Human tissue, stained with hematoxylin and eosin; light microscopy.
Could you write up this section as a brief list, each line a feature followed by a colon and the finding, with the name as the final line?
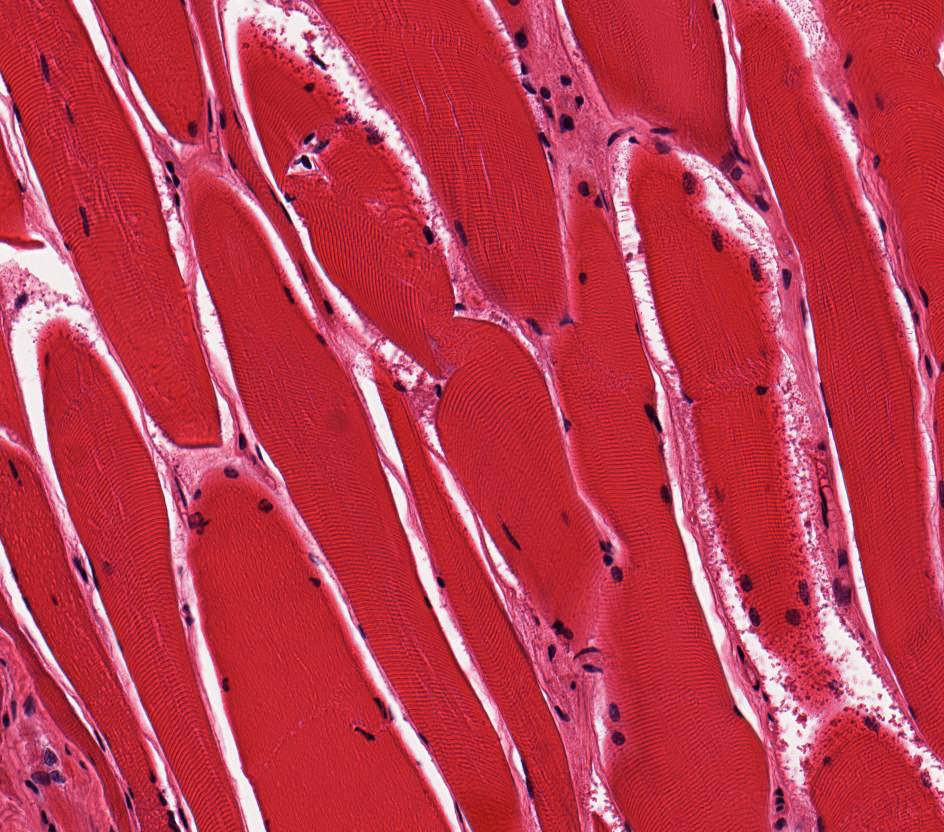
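Cross-striations: fine, transverse, across the fibres
Fibres: separate, unbranched, no intercalated discs joining them end to end
Nuclei: dark, flattened, at the fibre edges
Cytoplasm: deep, even red
Name: skeletal muscle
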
